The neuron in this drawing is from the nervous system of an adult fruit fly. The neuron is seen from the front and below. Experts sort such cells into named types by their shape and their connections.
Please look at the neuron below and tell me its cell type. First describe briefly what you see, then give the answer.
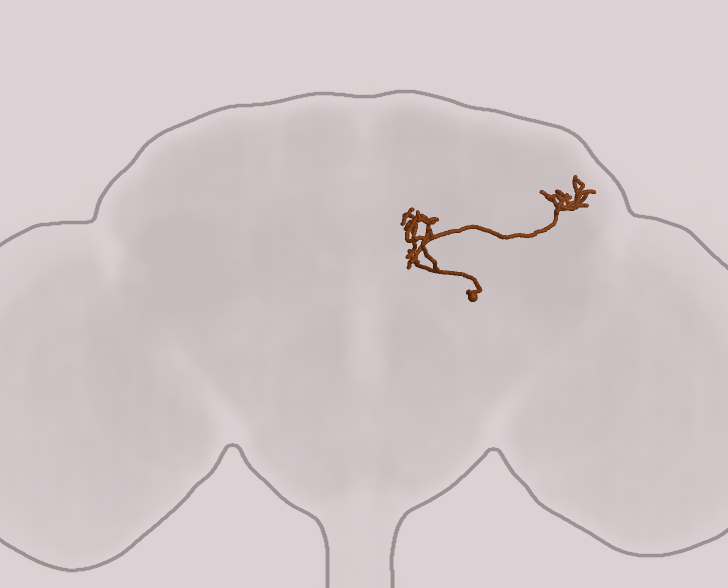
As drawn here it is wider than it is tall. Its broad class is central-brain intrinsic neuron. The cell type is M_vPNml83.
